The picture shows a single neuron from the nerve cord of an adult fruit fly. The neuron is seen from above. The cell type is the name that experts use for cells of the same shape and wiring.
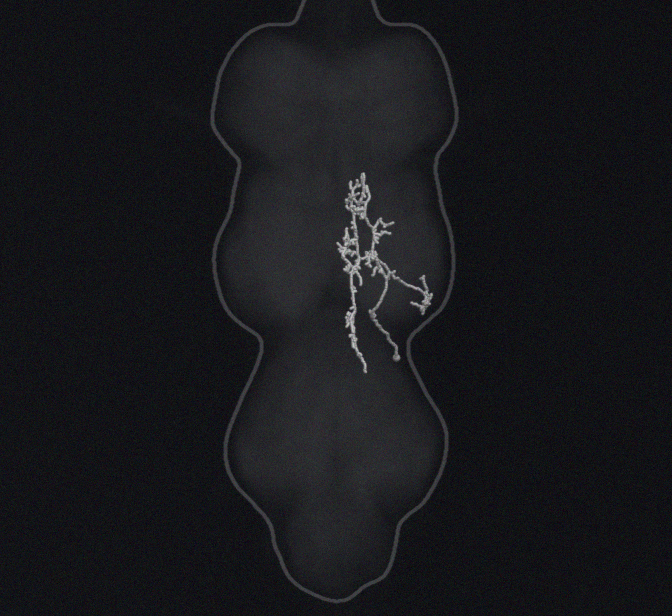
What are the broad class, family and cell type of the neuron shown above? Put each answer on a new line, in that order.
nerve-cord intrinsic neuron
hemilineage 21A
IN21A063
